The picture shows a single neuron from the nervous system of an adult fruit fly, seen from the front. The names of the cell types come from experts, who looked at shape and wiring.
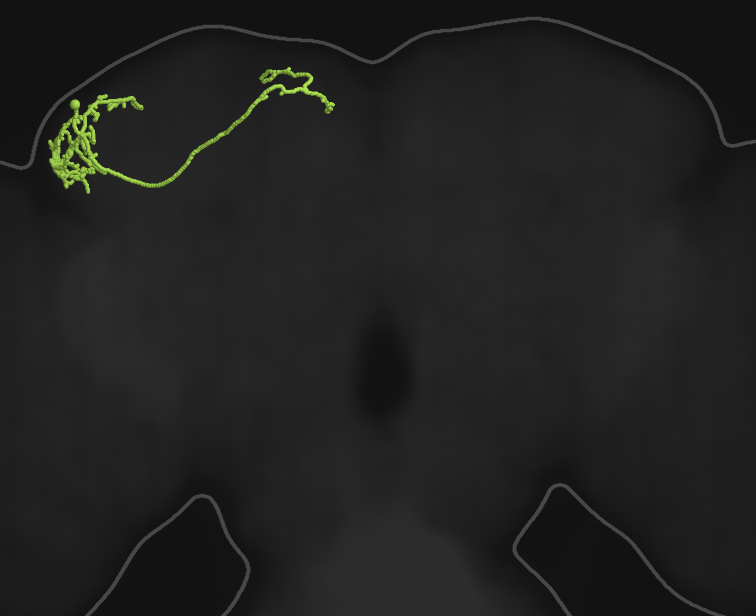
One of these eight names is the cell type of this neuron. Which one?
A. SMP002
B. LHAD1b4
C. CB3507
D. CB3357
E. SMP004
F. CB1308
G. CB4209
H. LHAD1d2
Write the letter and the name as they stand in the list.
B. LHAD1b4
